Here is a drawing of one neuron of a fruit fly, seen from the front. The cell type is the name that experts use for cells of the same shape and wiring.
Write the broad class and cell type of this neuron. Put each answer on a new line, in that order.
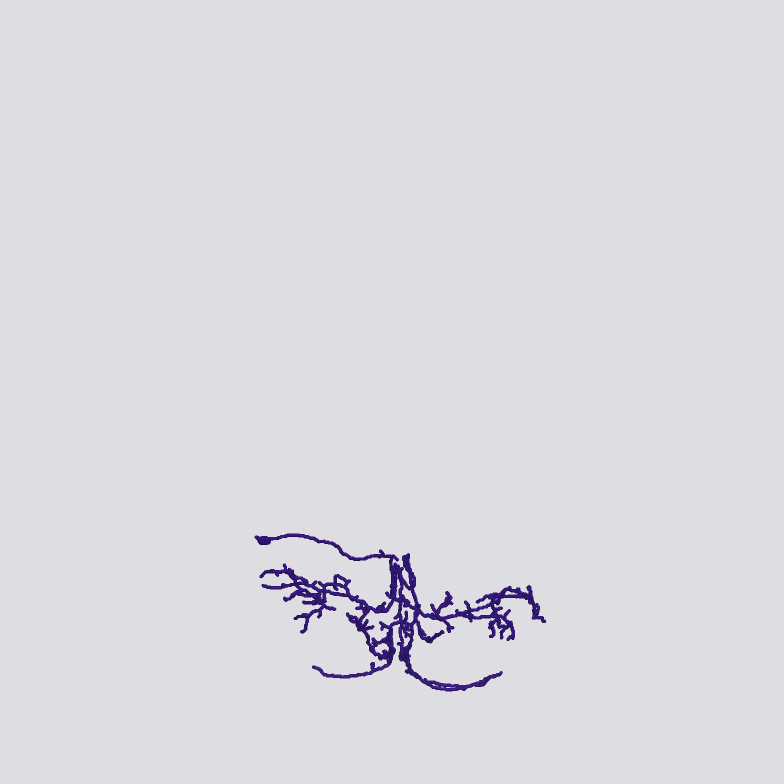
central-brain intrinsic neuron
GNG245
